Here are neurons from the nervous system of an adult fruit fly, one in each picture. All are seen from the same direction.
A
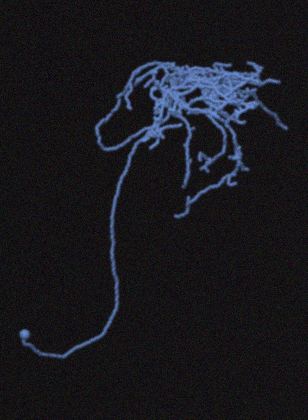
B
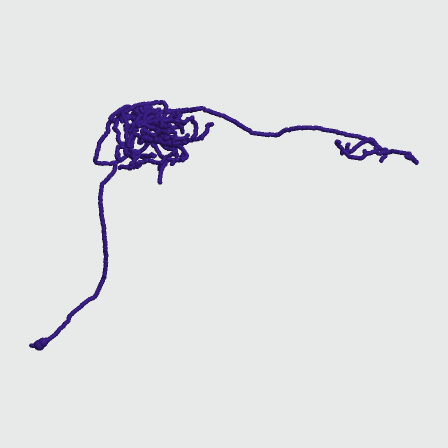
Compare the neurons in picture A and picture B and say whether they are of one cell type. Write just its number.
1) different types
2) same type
2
